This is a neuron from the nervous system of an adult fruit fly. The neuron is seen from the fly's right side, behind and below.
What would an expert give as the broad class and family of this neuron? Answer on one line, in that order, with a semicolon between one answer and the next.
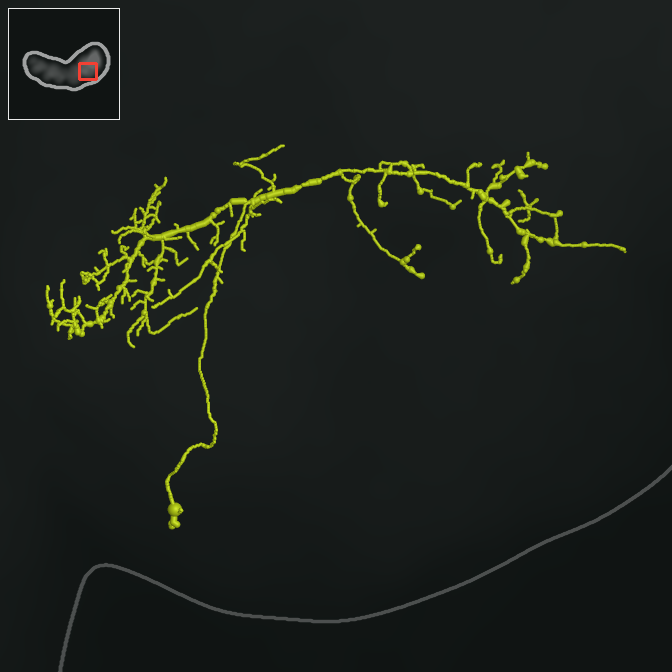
central-brain intrinsic neuron; hemilineage LB3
